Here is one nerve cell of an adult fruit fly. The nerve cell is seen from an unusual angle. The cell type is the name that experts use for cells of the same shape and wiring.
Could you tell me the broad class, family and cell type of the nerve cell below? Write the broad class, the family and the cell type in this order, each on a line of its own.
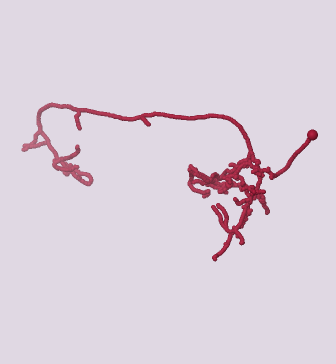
central-brain intrinsic neuron
hemilineage VPNp&v1_posterior
PLP150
